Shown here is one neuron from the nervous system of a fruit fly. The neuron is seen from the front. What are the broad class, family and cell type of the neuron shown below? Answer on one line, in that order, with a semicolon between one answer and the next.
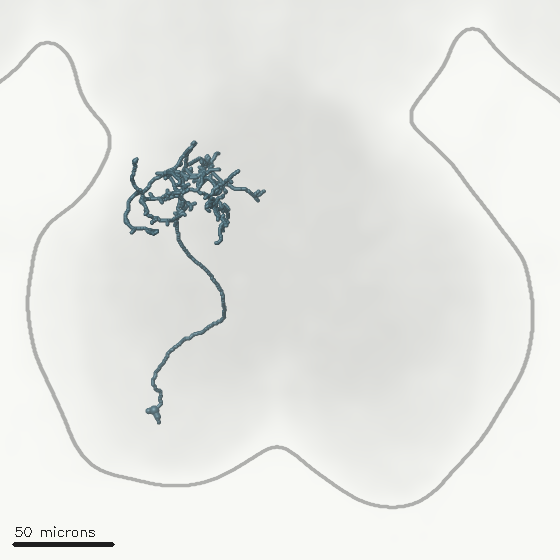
nerve-cord intrinsic neuron; hemilineage 03B; IN03B060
